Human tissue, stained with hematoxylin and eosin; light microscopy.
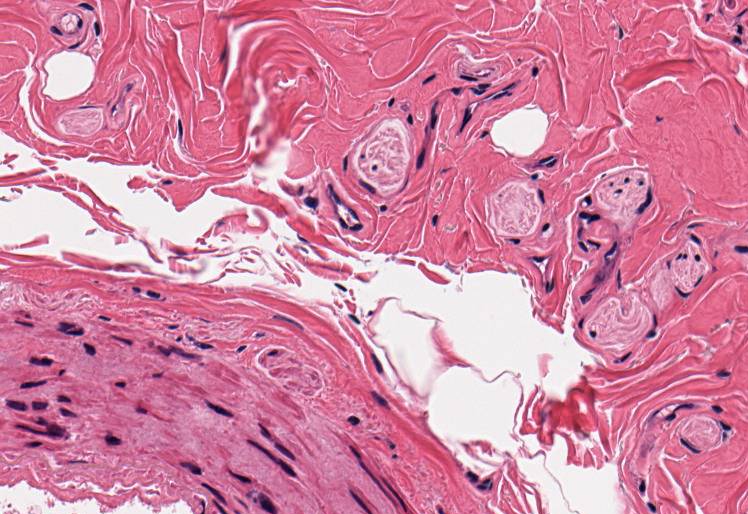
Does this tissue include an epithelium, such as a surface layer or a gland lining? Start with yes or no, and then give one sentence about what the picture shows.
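No. No epithelium is present anywhere in the field.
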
